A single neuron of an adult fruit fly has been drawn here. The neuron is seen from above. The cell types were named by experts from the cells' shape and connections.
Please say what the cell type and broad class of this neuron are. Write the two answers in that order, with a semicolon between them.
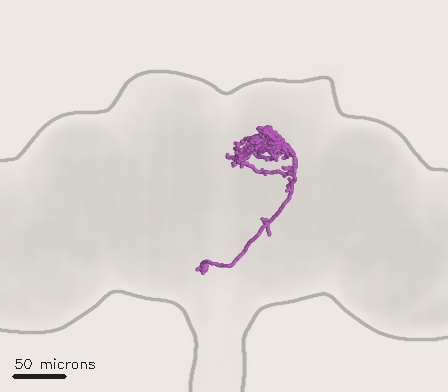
GNG219; central-brain intrinsic neuron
